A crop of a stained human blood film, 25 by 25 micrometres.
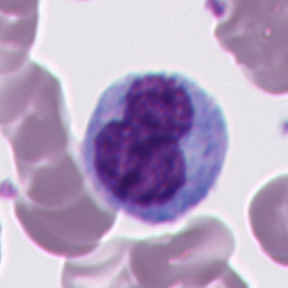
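Monocyte in a stained peripheral blood smear, the cell in the middle of the field. Its nucleus lies toward the left, leaving a wider band of cytoplasm on the right. The cytoplasm is pale greyish blue, holds no coarse coloured granules and shows no vacuoles.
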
